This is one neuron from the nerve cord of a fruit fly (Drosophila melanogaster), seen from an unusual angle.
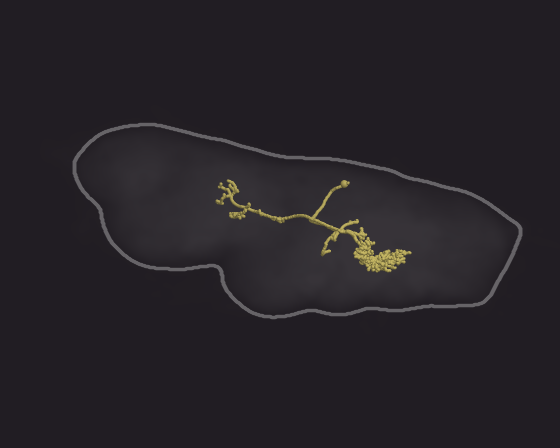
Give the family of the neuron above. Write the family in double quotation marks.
"hemilineage 11A"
